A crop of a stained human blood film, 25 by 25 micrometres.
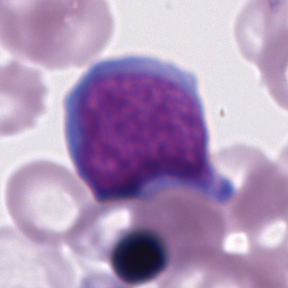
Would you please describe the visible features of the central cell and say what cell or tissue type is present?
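Here the nucleus is filled with finely stippled chromatin, spread evenly throughout. Only a narrow rim of cytoplasm surrounds it, and that cytoplasm shows neither granules nor vacuoles. It is a myeloblast.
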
